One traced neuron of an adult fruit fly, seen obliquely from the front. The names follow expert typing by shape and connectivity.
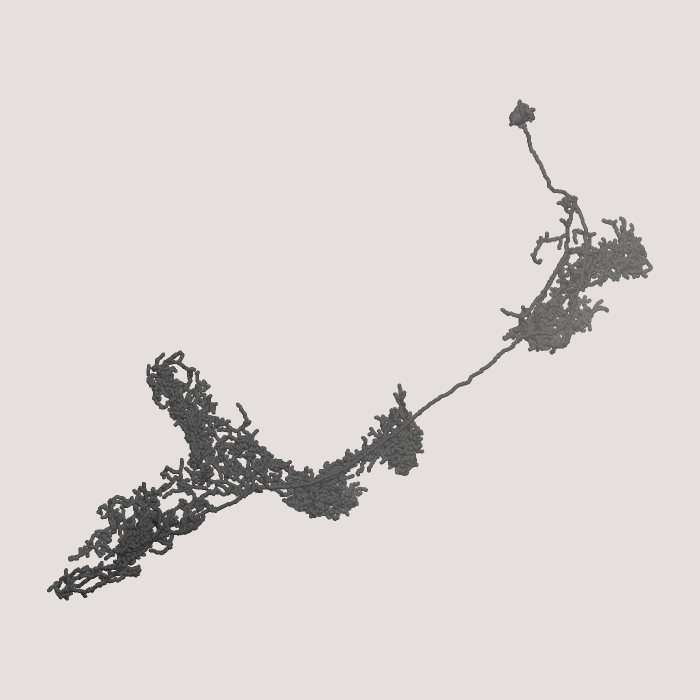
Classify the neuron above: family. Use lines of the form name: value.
family: hemilineage 01B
